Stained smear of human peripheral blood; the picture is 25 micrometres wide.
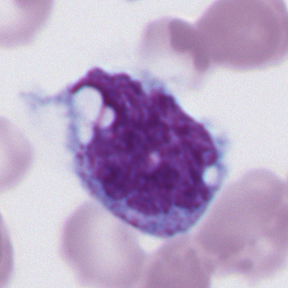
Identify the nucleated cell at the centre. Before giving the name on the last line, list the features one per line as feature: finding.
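Nucleus: fills most of the cell
Chromatin: dark purple, coarsely clumped
Cytoplasm: pale blue, its widest band along the lower edge of the cell
Granules: fine, pinkish-purple, scattered through the cytoplasm
Cell type: monocyte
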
